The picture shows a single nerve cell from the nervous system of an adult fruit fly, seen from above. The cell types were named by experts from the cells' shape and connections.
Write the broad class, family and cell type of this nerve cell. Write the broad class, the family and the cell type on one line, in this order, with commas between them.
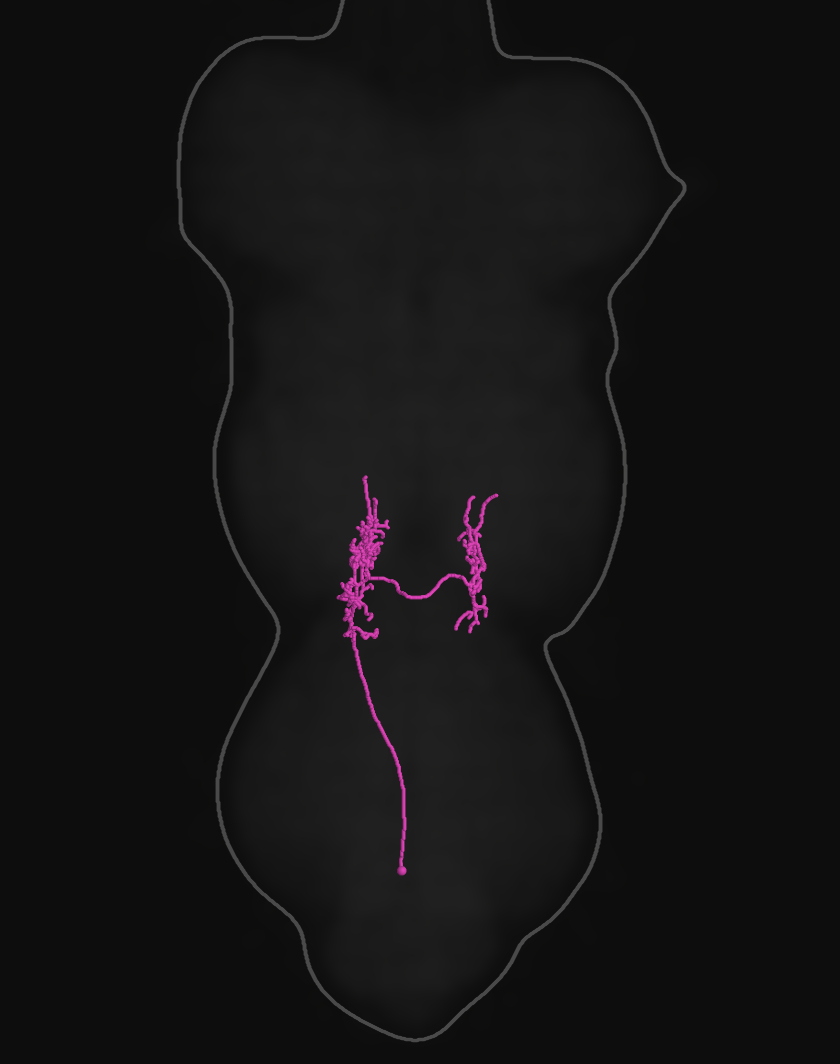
nerve-cord intrinsic neuron, hemilineage 06A, IN06A051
